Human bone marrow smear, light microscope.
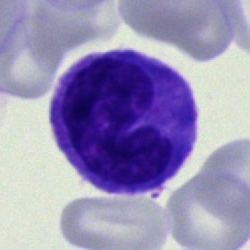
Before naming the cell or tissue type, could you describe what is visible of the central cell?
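Outline: round, with a smooth edge. The nucleus fills most of the cell and is folded, a curved cleft running through its middle. Its chromatin is dark purple and condensed. Answer: monocyte.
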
